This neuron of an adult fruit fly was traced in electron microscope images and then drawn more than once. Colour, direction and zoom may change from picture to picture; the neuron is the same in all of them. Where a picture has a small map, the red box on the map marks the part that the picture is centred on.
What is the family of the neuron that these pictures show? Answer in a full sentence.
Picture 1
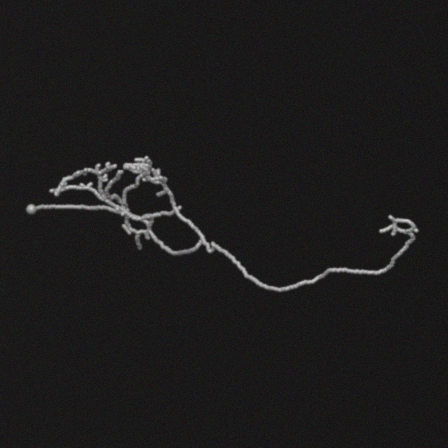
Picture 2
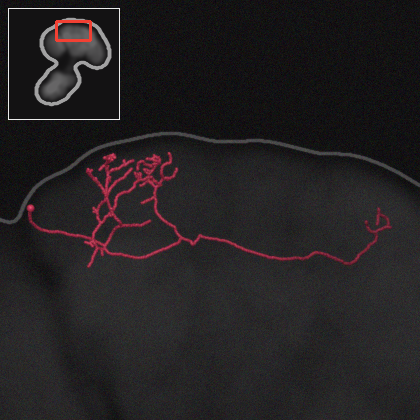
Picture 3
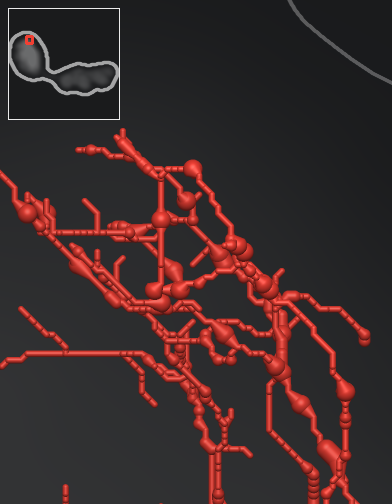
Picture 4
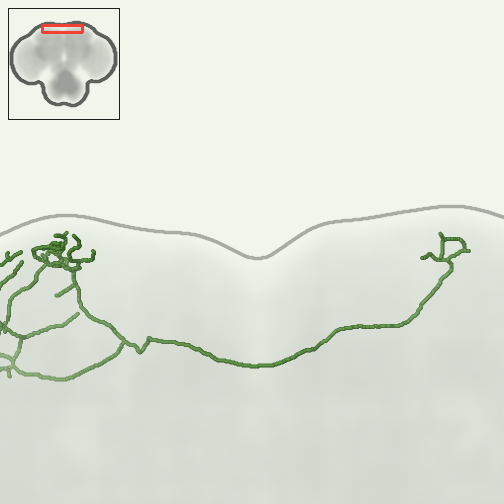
The family is hemilineage LHp2.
